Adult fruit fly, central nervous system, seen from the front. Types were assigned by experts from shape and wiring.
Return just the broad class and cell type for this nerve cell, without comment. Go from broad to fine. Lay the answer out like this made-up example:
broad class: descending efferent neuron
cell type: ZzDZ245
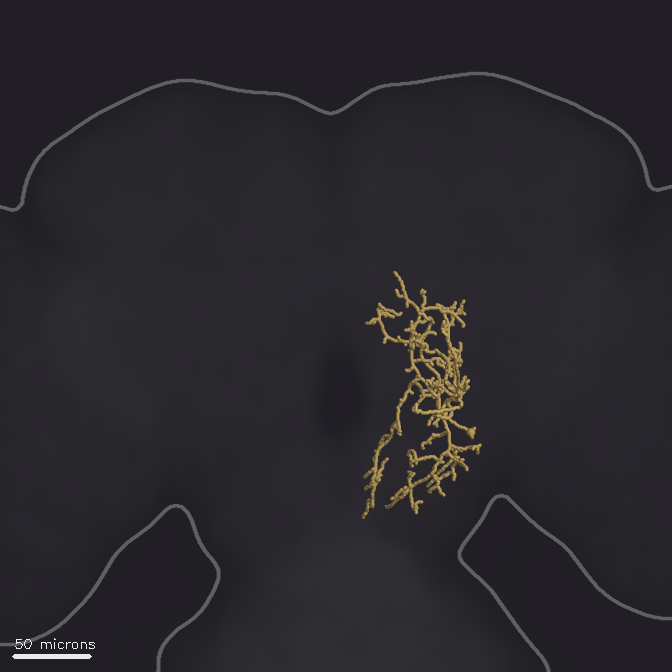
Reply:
broad class: central-brain intrinsic neuron
cell type: PS239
